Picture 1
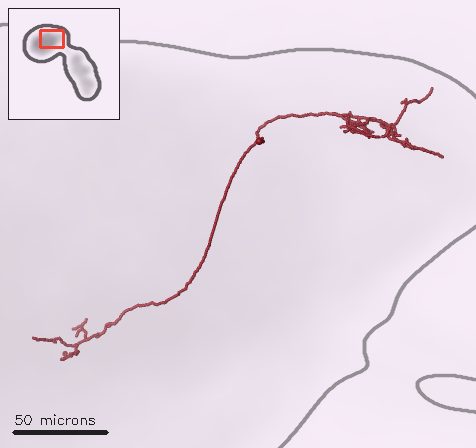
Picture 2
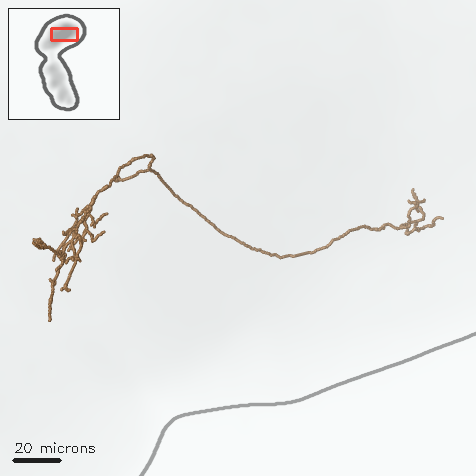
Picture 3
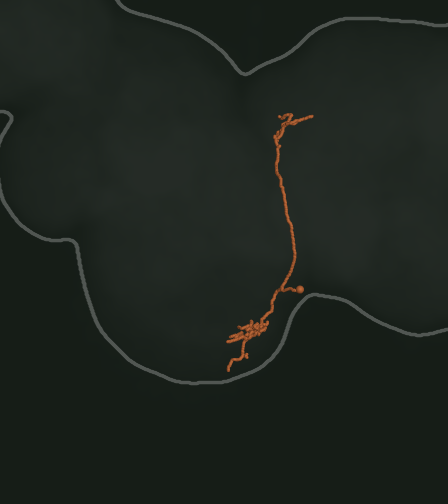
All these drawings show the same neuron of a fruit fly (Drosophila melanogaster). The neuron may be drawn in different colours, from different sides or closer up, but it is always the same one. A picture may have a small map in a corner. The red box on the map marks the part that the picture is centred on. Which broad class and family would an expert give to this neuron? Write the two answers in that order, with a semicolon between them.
visual projection neuron; MeVP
